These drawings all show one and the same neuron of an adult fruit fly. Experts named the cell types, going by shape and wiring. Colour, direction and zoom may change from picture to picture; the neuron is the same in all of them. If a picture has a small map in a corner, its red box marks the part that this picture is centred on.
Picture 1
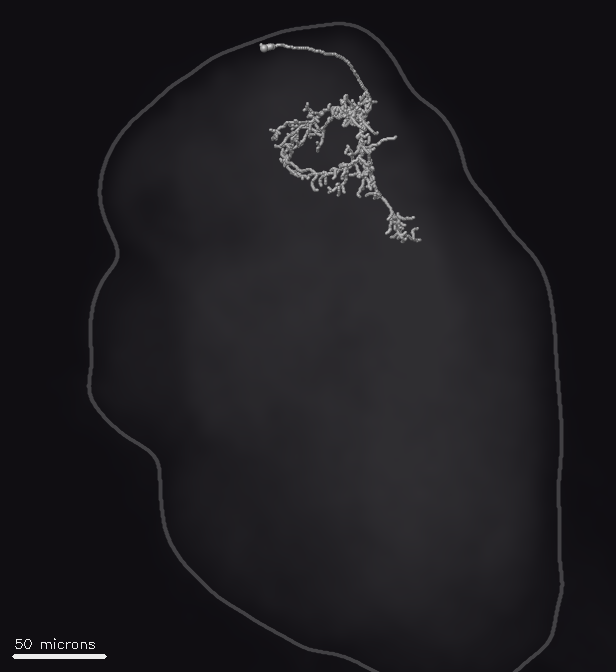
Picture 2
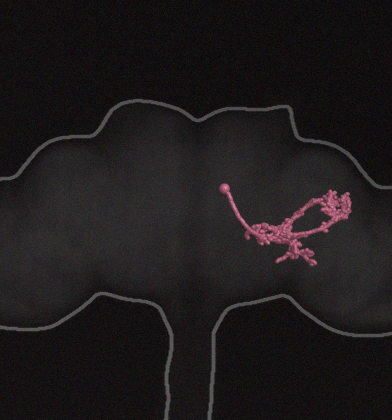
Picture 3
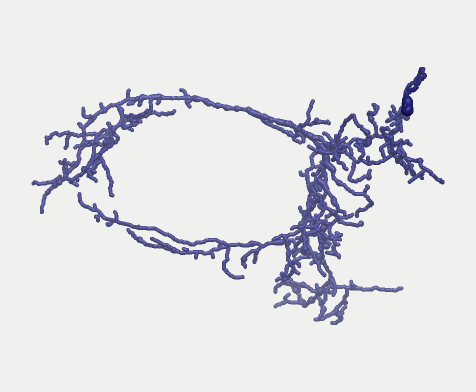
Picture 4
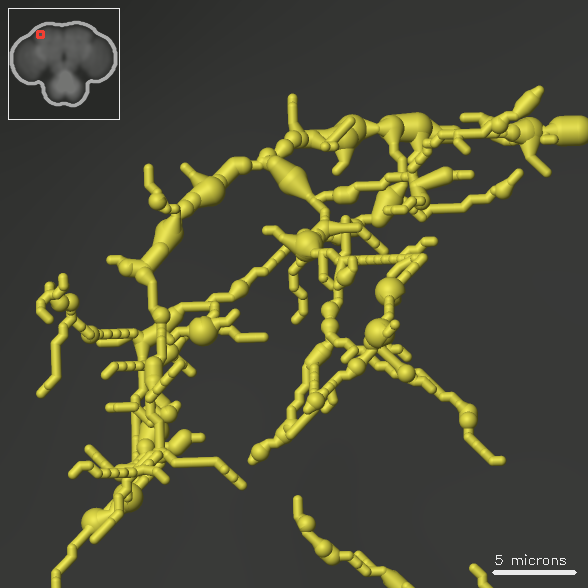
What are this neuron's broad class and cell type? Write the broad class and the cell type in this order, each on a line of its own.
central-brain intrinsic neuron
SLP395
